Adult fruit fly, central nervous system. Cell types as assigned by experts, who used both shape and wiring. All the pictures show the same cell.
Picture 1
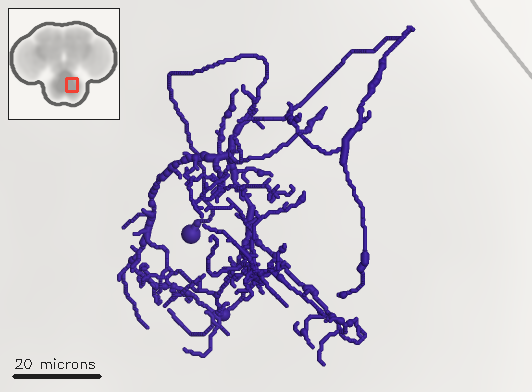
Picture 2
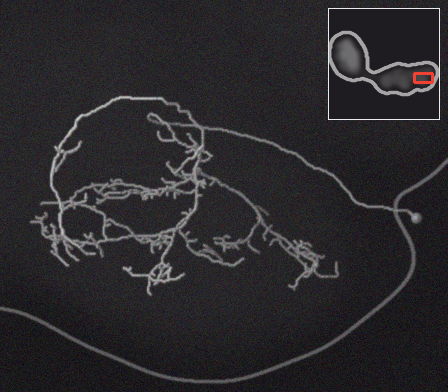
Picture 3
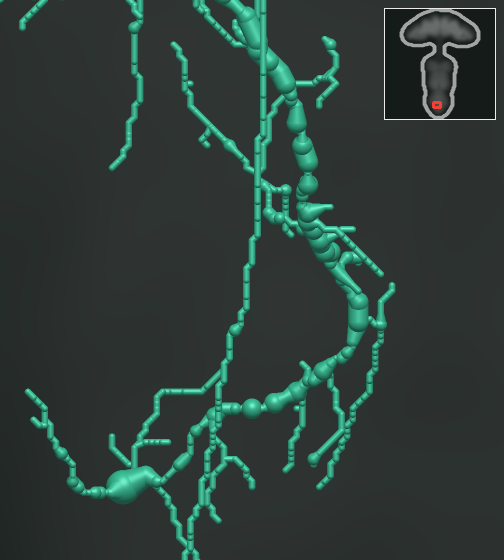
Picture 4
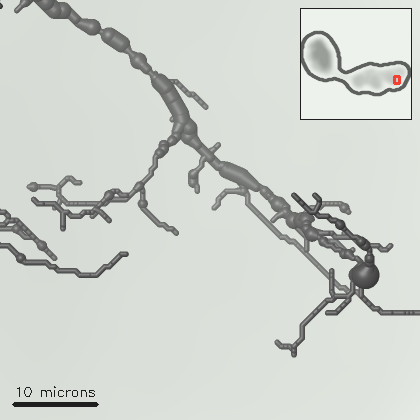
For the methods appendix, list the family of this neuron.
hemilineage 03A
